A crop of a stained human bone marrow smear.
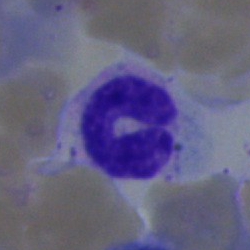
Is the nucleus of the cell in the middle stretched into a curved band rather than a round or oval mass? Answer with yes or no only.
Yes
